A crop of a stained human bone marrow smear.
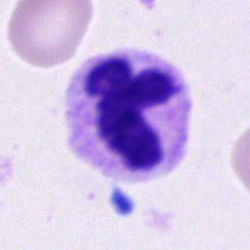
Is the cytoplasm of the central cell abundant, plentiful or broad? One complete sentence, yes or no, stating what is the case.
Yes, the cytoplasm of this cell is abundant.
